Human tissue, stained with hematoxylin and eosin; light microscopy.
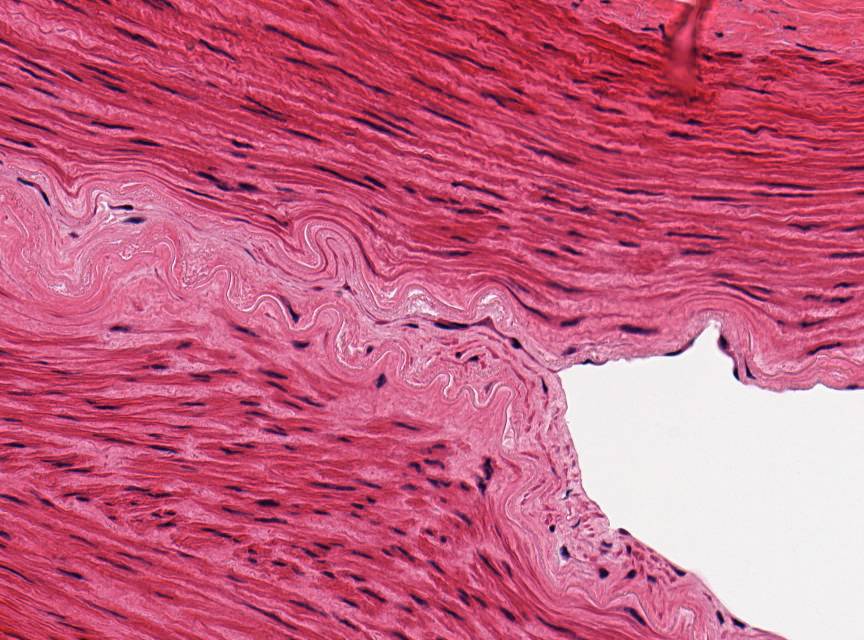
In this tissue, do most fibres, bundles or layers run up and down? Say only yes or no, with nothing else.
No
